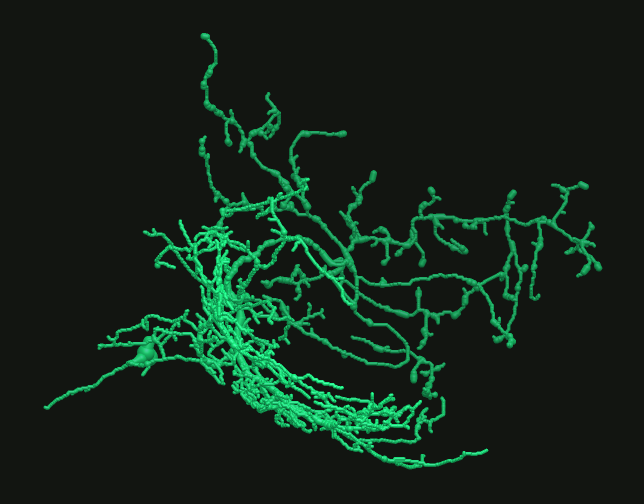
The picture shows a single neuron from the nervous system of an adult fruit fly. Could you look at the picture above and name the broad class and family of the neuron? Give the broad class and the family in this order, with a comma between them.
central-brain intrinsic neuron, hemilineage LB19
